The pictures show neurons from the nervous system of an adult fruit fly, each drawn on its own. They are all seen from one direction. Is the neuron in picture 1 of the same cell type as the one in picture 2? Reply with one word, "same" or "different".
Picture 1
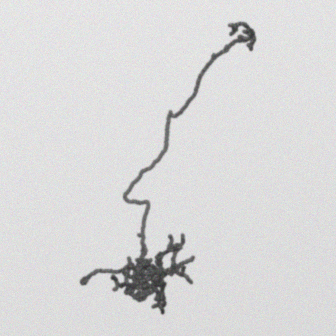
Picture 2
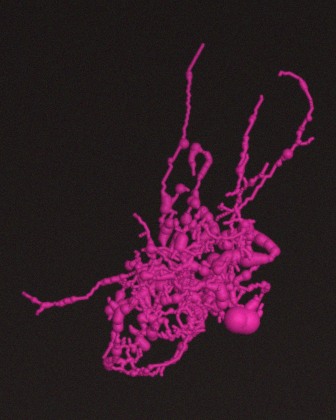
different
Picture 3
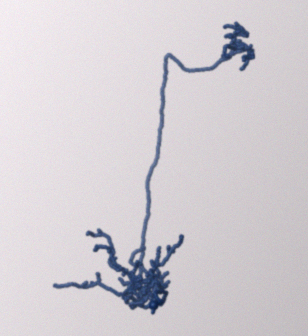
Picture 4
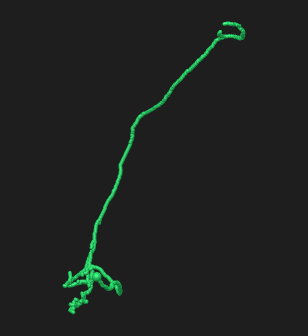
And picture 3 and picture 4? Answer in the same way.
different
